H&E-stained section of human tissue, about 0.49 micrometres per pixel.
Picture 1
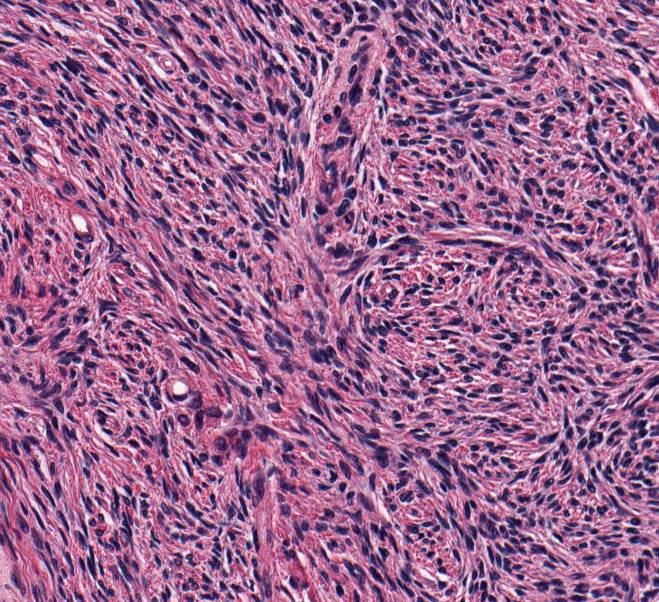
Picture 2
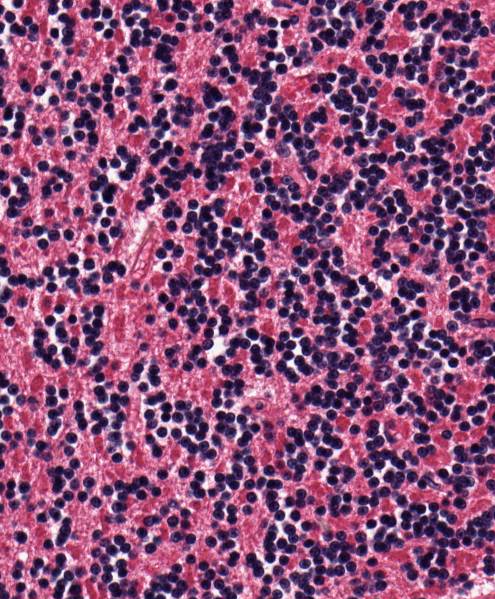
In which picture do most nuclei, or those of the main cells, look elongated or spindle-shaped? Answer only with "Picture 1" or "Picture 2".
Picture 1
